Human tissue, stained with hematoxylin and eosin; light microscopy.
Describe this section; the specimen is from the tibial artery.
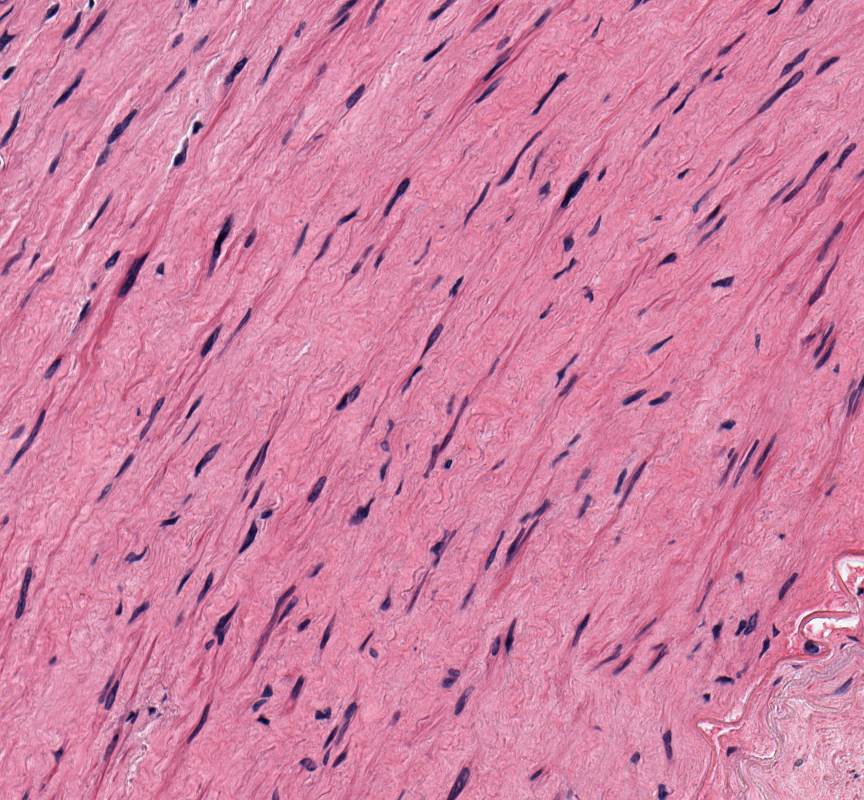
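Hmm, the eosinophilic collagen fibres have a fine wavy, crimped texture to them. Now the nuclei: slender, elongated, dark purple. They line up parallel to the direction of the fibres, don't they? And I can't make out any distinct cytoplasm around them; they seem to sit directly among the fibres.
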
